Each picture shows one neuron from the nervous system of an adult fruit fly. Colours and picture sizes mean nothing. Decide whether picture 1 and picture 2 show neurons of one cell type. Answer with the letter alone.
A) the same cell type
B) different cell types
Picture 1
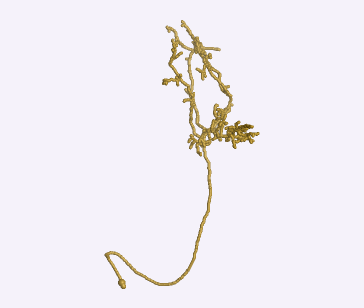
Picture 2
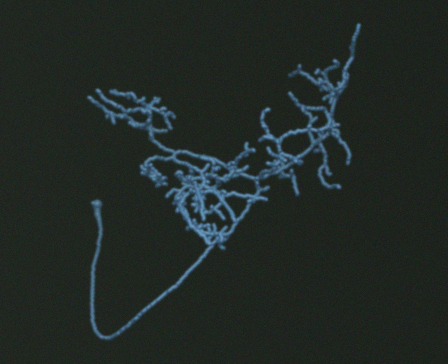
B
